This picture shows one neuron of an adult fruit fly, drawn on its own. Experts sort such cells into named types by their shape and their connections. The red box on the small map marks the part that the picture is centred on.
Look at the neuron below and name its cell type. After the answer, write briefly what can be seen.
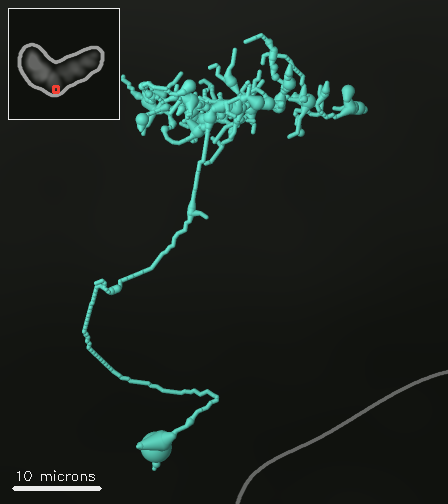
Its cell type is Dm12. This is an optic-lobe intrinsic neuron. From top to bottom in the picture it spans about 50 microns. Dozens of branch ends can be seen.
